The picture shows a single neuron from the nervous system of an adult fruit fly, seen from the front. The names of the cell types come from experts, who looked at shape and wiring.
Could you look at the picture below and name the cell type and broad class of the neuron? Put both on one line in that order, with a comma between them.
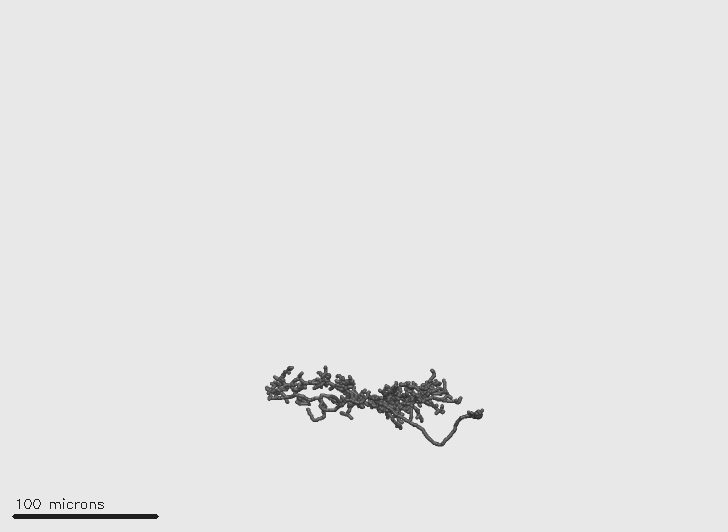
GNG078, central-brain intrinsic neuron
